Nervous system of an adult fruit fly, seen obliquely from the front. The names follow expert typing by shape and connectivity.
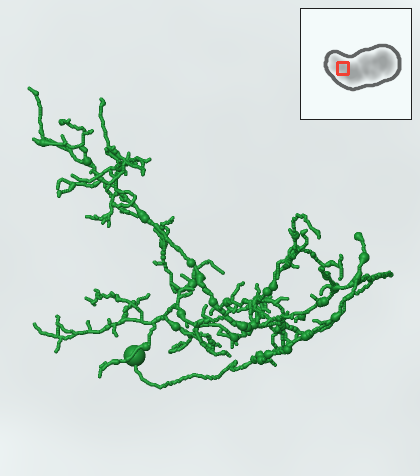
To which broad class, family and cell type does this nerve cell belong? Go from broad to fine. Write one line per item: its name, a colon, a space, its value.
broad class: nerve-cord intrinsic neuron
family: hemilineage 16B
cell type: IN16B120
